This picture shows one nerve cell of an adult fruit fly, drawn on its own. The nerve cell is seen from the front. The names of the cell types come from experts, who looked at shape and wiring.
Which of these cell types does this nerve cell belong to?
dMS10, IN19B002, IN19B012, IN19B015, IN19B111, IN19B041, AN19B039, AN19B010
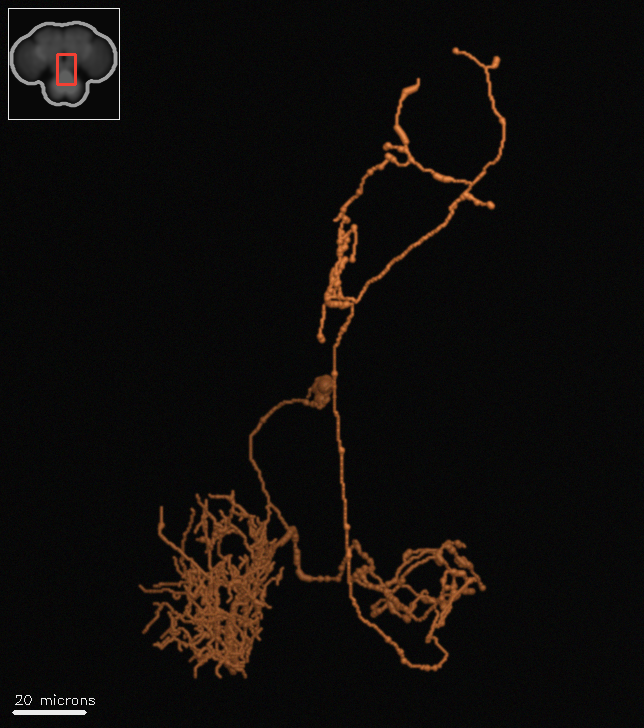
AN19B039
